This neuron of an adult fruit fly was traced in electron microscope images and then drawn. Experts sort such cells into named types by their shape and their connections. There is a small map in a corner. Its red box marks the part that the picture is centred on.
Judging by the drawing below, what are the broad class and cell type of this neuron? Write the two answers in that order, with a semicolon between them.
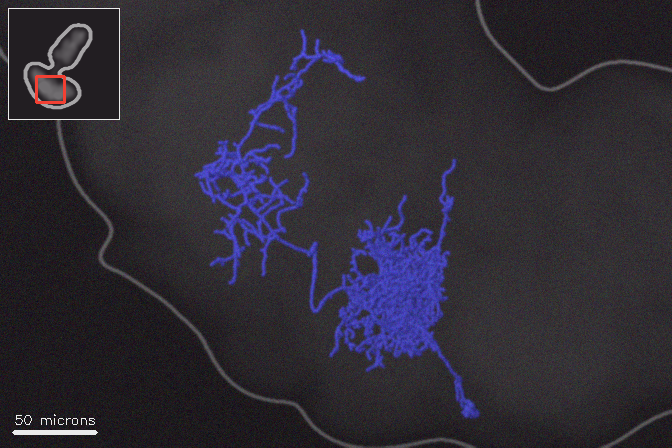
central-brain intrinsic neuron; LAL120_b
